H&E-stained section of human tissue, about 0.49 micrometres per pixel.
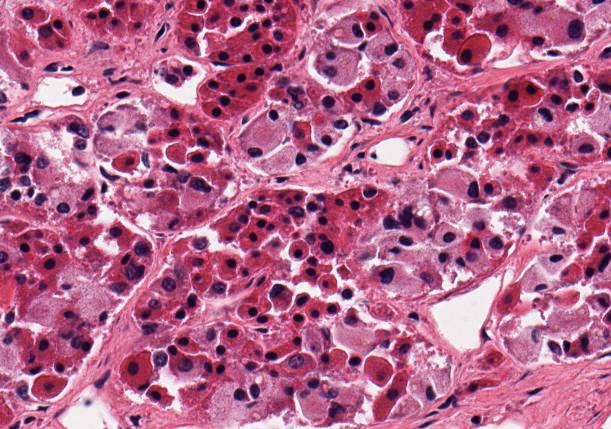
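Pituitary, H&E. Cells packed in rounded nests, thin pink fibrous septa throughout. Within the same nests, cells with intensely red eosinophilic cytoplasm intermixed with cells having pale pinkish-lilac, finely granular cytoplasm. Septa thin, only scattered elongated nuclei; slightly broader fibrous band in lower right corner. No fat cells.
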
